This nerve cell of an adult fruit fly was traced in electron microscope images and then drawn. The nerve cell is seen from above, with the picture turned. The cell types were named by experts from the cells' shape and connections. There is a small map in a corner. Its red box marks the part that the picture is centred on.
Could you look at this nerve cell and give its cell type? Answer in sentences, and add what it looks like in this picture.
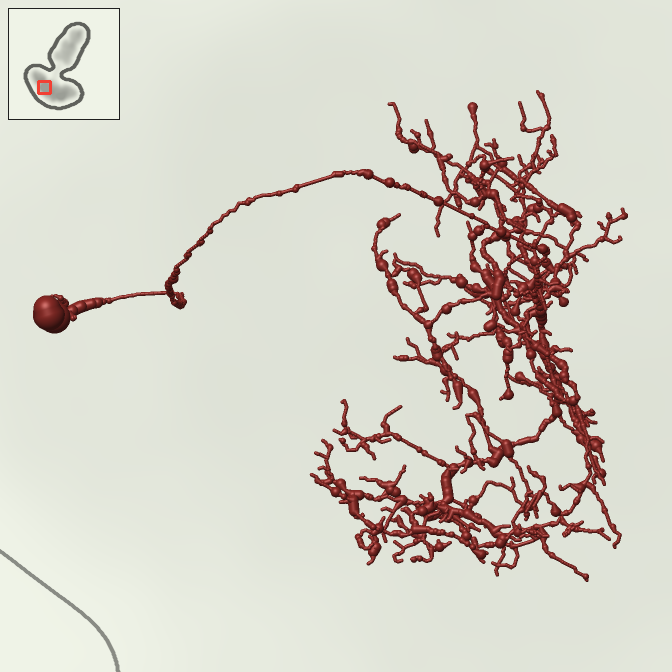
The cell type is SLP072. Its broad class is central-brain intrinsic neuron. It lies in the brain. The cell body is on the left of the picture.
